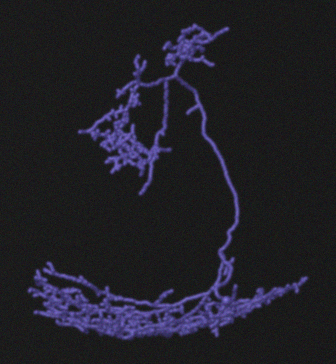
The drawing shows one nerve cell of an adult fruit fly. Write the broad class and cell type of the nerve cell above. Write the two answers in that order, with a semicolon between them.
visual projection neuron; aMe25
